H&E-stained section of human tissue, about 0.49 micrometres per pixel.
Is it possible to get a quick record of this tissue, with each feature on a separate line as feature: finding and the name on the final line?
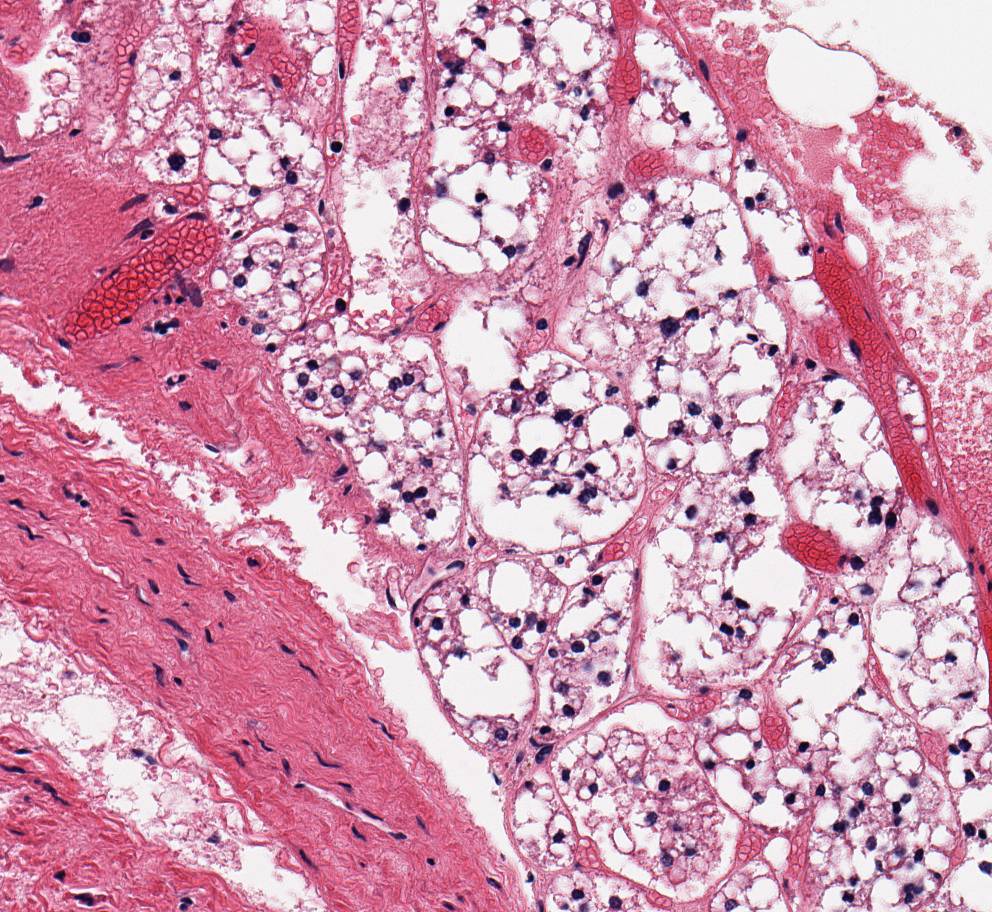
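Cytoplasm: many clear vacuoles of varying size in lobular cells
Nuclei: small, round, darkly stained
Septa: thin, pink, fibrous, dividing the lobules
Vessels: small, packed with red blood cells, in septa and upper left
Tissue: adrenal gland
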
